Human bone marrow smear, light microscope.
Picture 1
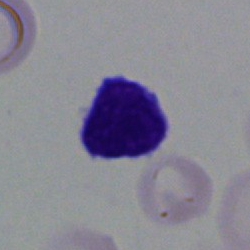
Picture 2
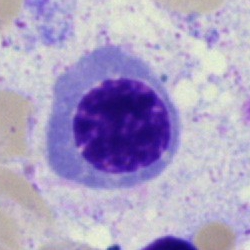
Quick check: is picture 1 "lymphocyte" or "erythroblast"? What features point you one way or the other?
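The first picture shows the lymphocyte; the erythroblast is in the second. Start with the lymphocyte: its outline is angular, roughly a triangle, not round. The nucleus takes up nearly the whole cell, and you won't find a distinct rim of cytoplasm around it.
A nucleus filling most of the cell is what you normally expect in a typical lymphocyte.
The chromatin is dense and very dark purple, and there are no nucleoli in the nucleus and no granules anywhere in the cell.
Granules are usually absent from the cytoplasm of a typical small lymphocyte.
Now the erythroblast: its outline is irregular as well, but here it is the upper-left corner that is angular. Its nucleus lies off-centre, toward the lower right, and no nucleolus shows. The chromatin is coarse, gathered into dark purple blocks with paler areas in between, which is quite unlike the very dark, dense chromatin of the lymphocyte. Unlike the lymphocyte, it has cytoplasm you can see: pale greyish blue, forming a rim that is widest above and to the left of the nucleus.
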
